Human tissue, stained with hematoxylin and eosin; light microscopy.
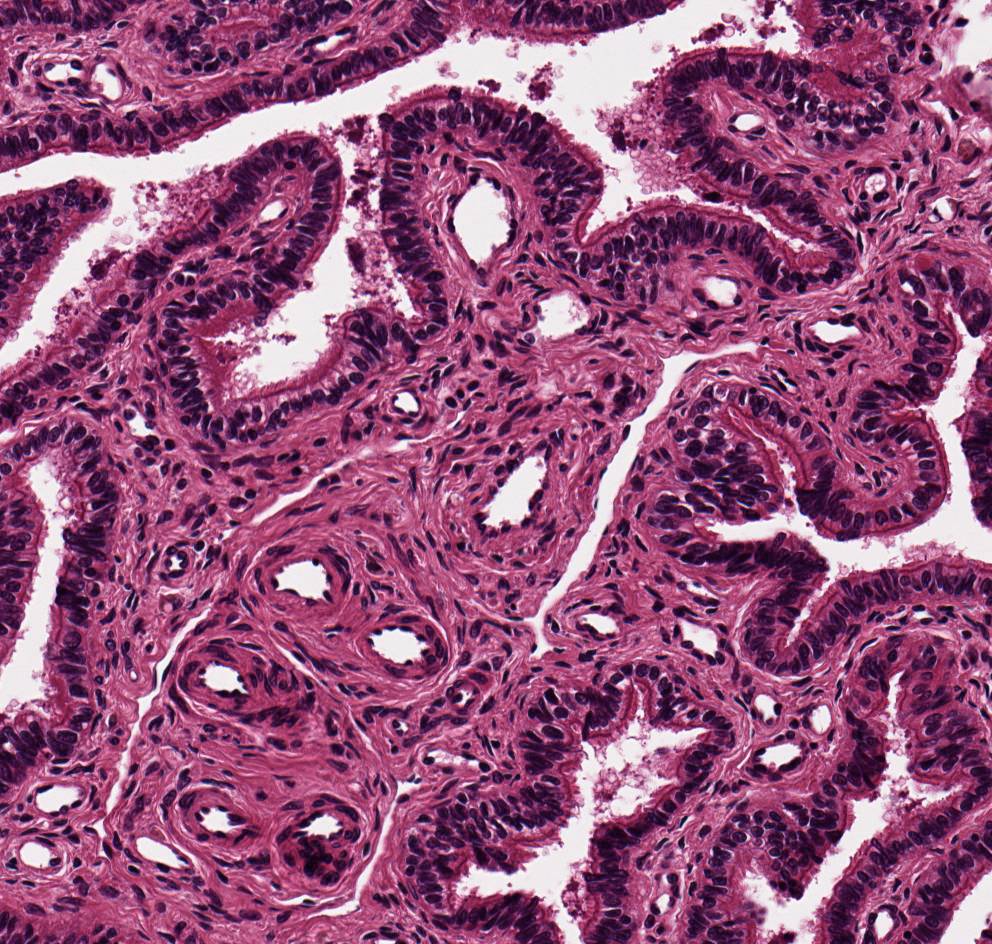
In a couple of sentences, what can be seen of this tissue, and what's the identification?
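Folds lined by a single crowded layer of tall columnar cells, nuclei at staggered heights. Stroma between folds pink and fibrous, many spindle-shaped nuclei swirling around vessels. Lumens near top of field: pale pink granular material, scattered detached cells. No fat cells in field. Tissue: fallopian tube.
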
